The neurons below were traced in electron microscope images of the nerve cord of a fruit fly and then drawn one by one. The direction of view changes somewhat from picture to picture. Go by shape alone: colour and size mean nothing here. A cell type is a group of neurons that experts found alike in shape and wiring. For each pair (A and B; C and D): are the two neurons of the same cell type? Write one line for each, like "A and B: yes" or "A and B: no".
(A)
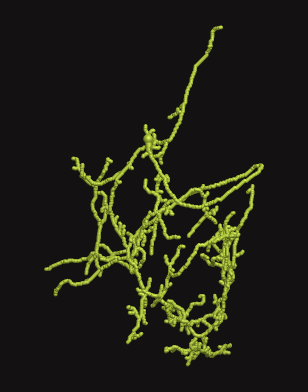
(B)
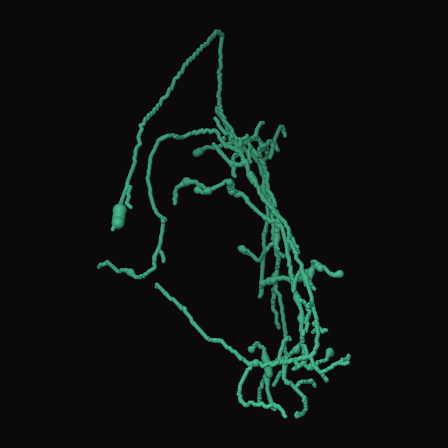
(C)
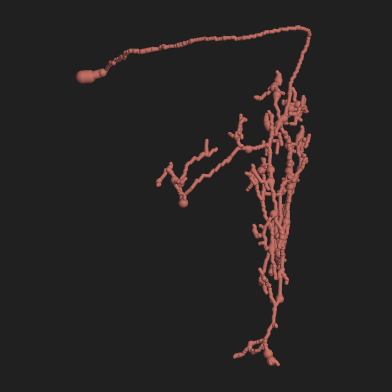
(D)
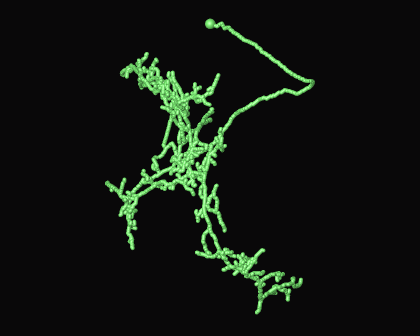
A and B: no
C and D: no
